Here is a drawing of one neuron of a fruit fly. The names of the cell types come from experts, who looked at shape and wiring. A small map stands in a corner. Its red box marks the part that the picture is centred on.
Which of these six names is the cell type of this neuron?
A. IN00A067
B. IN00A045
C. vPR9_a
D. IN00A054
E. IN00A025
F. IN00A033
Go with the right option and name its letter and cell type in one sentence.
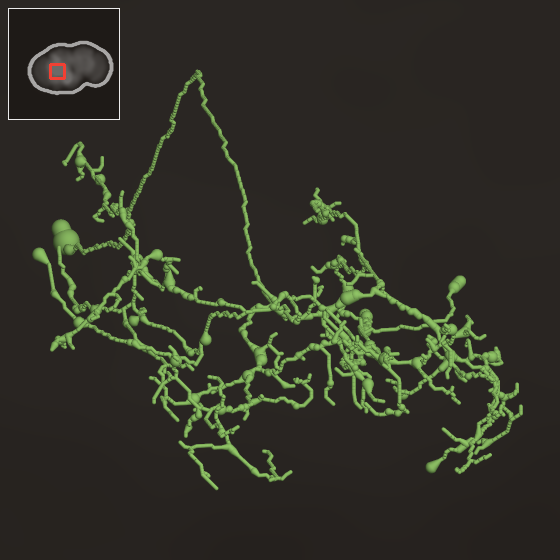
The neuron represents the cell type IN00A067, found under option A.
